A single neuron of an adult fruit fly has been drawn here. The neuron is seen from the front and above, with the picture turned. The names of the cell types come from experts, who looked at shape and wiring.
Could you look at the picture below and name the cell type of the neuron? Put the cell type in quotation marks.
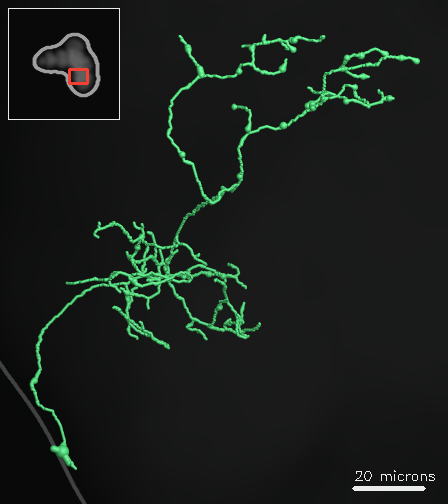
"SLP330"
